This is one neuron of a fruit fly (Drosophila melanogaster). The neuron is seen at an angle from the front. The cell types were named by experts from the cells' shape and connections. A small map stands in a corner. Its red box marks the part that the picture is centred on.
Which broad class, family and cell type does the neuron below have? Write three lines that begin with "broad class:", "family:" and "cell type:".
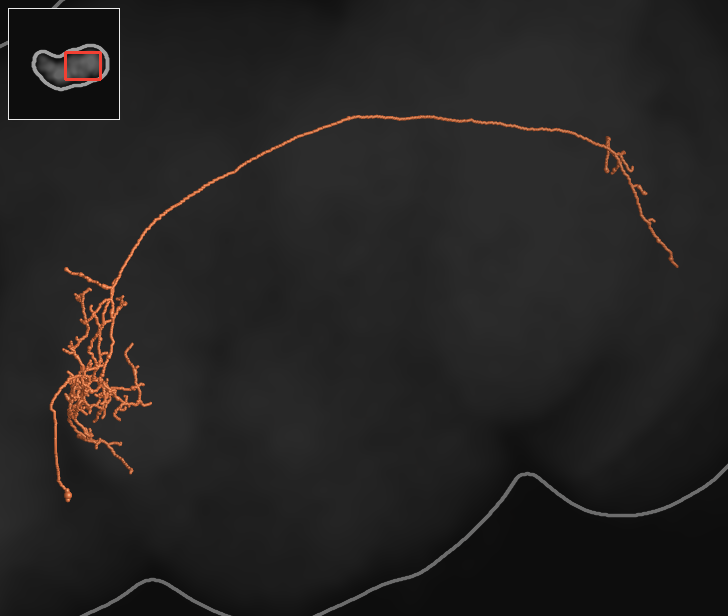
broad class: central-brain intrinsic neuron
family: hemilineage VLPl&p2_lateral
cell type: AVLP145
